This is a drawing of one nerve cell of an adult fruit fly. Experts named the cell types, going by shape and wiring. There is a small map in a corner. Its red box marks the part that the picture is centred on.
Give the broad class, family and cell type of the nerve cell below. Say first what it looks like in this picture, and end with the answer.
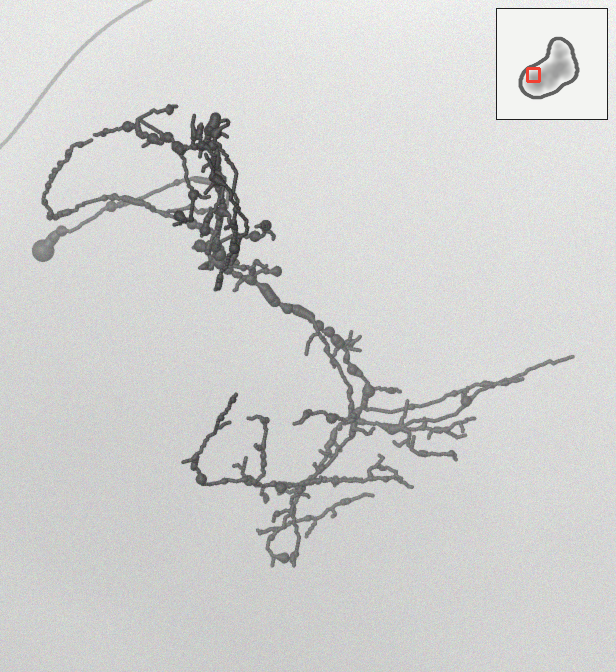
The picture shows dozens of branch ends. As drawn here it is about as wide as it is tall. It is a central-brain intrinsic neuron. The family is hemilineage LHp2. Its cell type is SLP275.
